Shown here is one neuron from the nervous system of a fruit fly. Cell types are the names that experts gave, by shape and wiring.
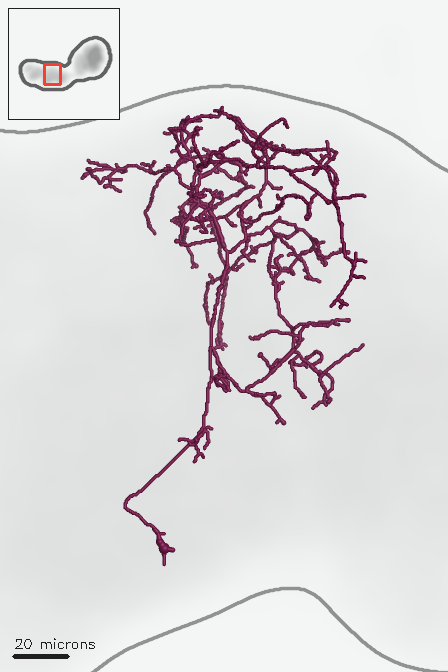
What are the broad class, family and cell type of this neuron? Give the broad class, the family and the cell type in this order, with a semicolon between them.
nerve-cord intrinsic neuron; hemilineage 00A; IN00A022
